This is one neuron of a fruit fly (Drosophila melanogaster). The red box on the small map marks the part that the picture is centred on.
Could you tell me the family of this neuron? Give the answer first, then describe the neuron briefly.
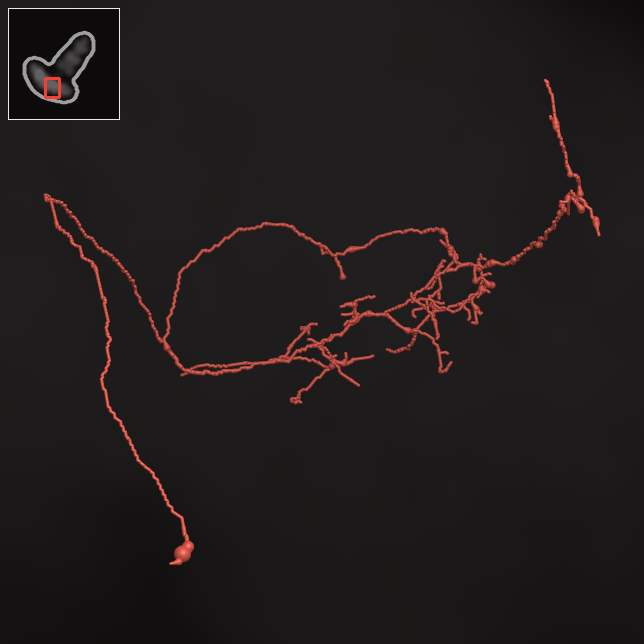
The family is hemilineage WEDd1. This is a central-brain intrinsic neuron. The cell body is at the lower left of the picture. Dozens of branch ends can be seen.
